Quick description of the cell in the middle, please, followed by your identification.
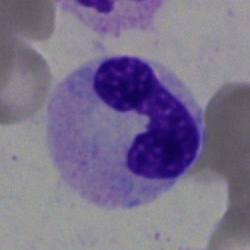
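Let's begin with the nucleus, which is curved like a kidney, with its indentation facing left. Notice, too, that it sits toward the upper right of the cell. Now turn to the cytoplasm: there is plenty of it, pale lilac-pink, with fine pinkish granules scattered all through. This cell is a band neutrophil.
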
